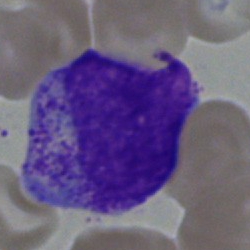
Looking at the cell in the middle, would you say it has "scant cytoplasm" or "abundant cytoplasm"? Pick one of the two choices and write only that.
Scant cytoplasm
